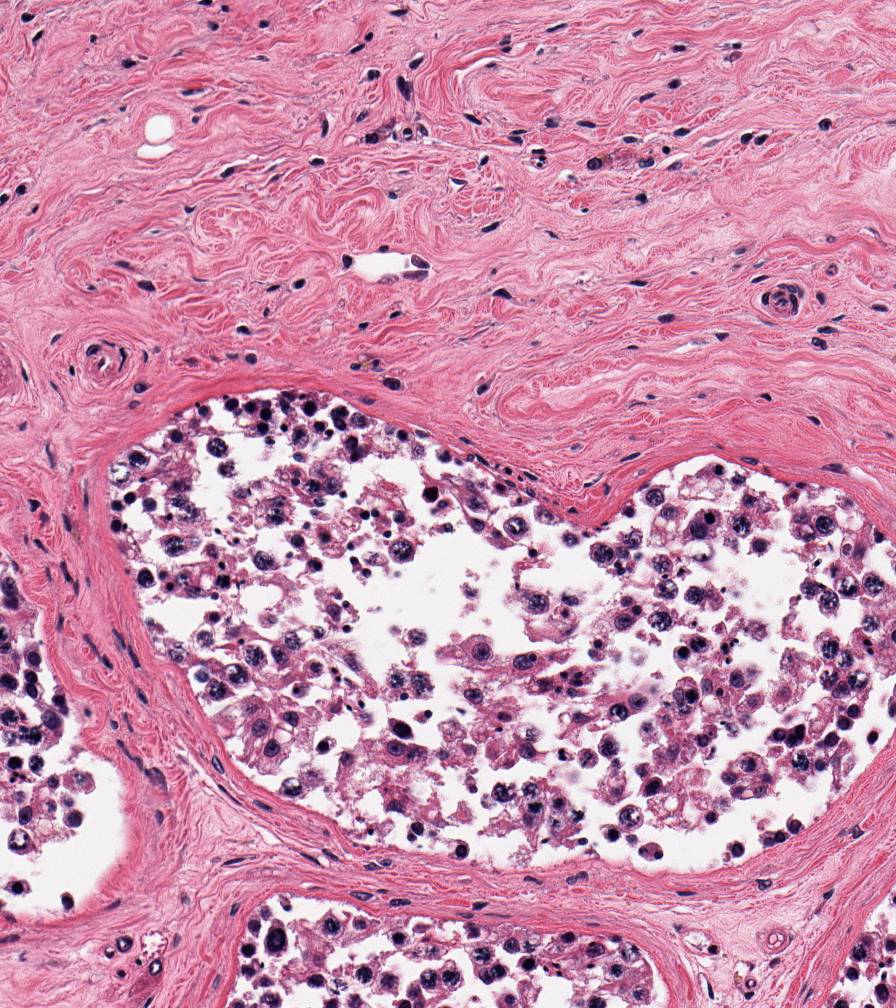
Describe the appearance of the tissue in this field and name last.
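First, layout: dense fibrous tissue fills the upper half, rounded compartments of loose cells the lower. Next, the compartment cells lie loosely, separated by much empty space. Then, many small cells with dense, dark, round nuclei are scattered among larger ones. Last, small thick-walled vessels with narrow lumens lie in the upper stroma, near the left edge and upper right. The tissue is testis.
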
